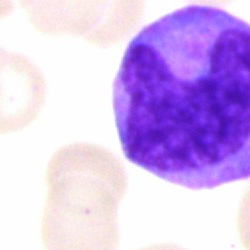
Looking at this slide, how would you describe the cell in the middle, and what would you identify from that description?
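A smooth edge bounds the round cell. A deep notch is cut into the upper side of the nucleus, and the cytoplasm is widest where it fills that notch. No vacuoles are seen in the cytoplasm. This cell is a monocyte.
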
